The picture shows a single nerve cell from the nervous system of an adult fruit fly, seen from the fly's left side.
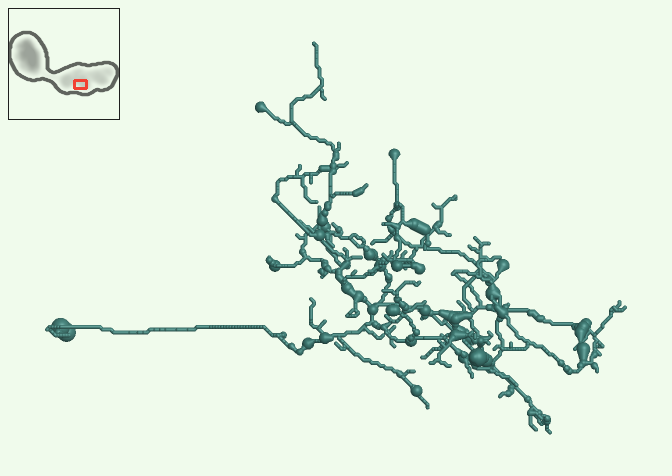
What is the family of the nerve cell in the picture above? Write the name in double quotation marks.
"hemilineage 14A"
